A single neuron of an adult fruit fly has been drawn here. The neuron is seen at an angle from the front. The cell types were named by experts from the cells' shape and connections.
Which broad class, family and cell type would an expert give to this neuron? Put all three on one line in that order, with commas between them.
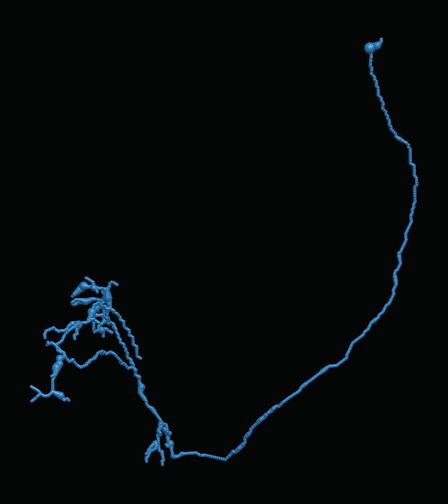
central-brain intrinsic neuron, class CX, vDeltaL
